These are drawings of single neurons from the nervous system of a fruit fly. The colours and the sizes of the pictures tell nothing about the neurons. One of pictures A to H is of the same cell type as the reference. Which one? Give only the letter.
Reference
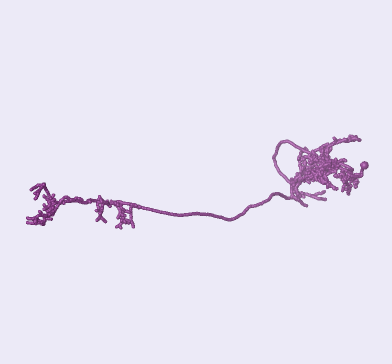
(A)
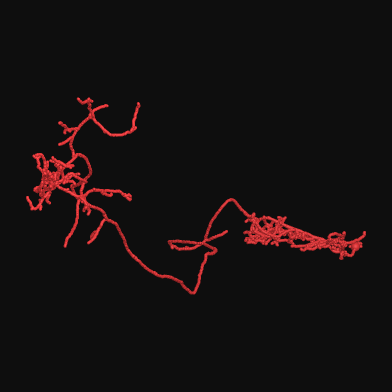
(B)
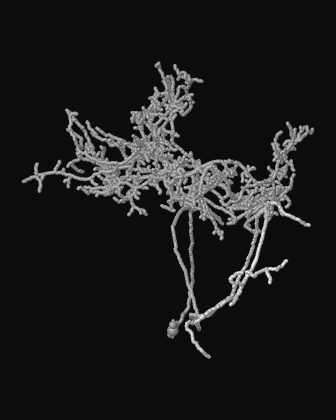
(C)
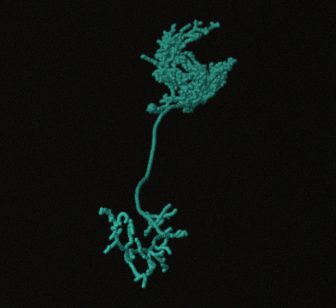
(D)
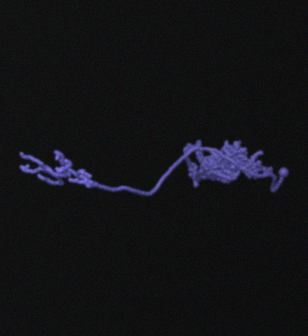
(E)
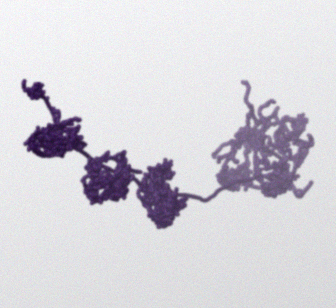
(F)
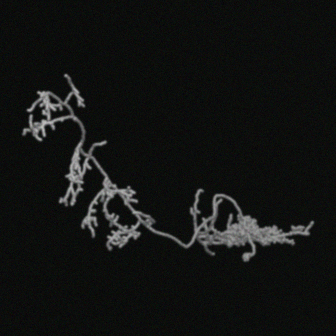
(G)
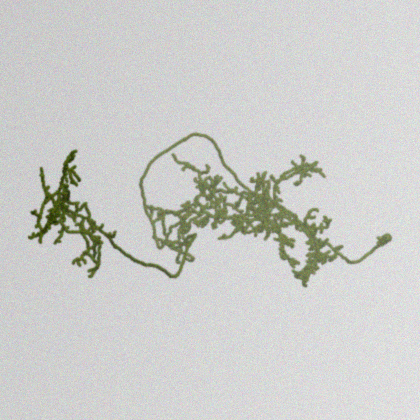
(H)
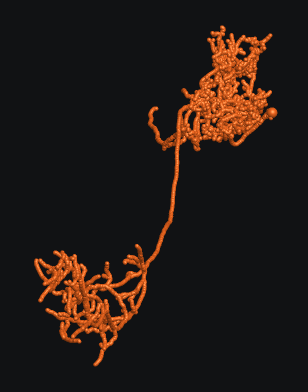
G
